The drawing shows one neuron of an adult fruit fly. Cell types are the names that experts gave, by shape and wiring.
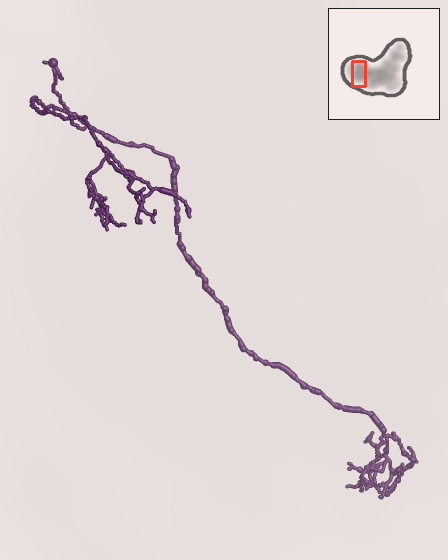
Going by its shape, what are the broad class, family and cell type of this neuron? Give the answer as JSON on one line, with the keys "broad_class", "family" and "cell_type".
{"broad_class": "visual projection neuron", "family": "hemilineage VPNd2", "cell_type": "LC10d"}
